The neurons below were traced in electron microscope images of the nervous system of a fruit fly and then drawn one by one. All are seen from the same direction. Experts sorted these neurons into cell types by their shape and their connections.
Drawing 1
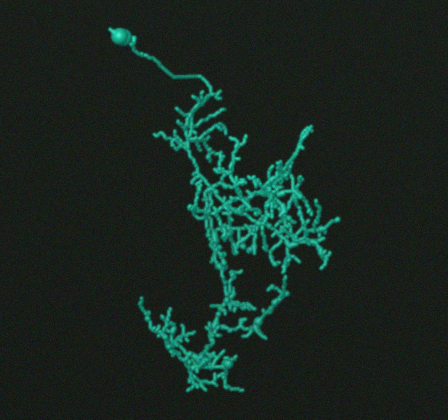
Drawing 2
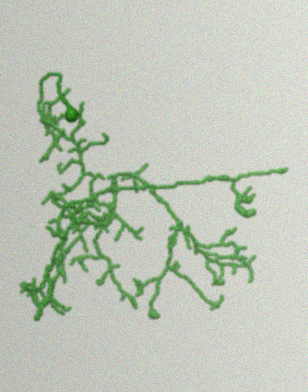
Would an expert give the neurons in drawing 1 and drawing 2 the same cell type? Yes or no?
no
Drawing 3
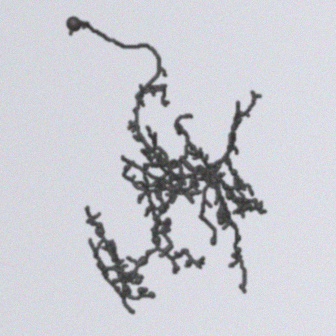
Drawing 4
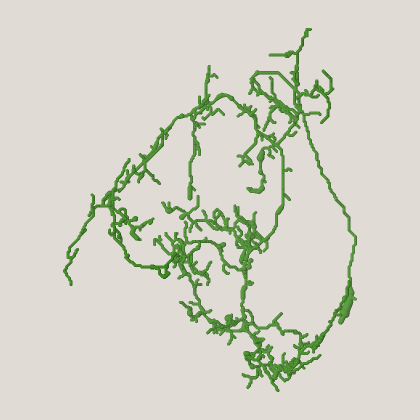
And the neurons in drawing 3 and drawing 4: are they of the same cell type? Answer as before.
no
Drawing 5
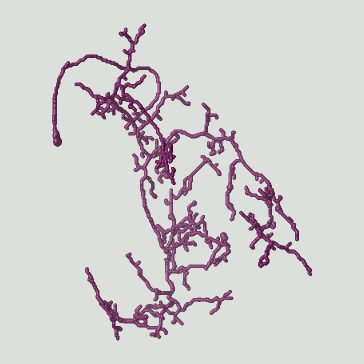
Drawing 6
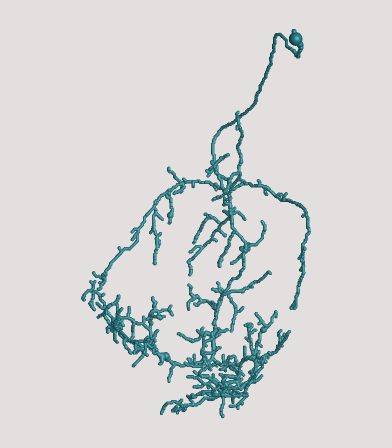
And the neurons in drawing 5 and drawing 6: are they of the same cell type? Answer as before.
yes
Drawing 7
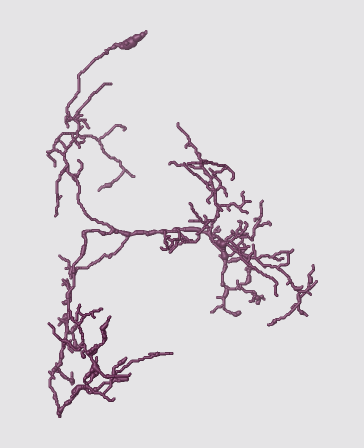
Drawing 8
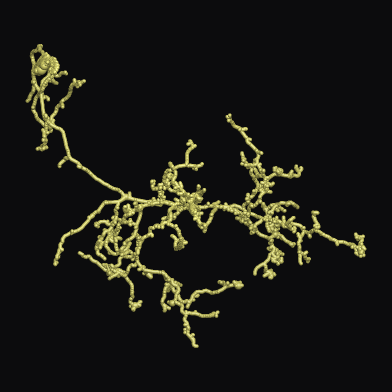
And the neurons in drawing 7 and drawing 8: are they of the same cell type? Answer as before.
yes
